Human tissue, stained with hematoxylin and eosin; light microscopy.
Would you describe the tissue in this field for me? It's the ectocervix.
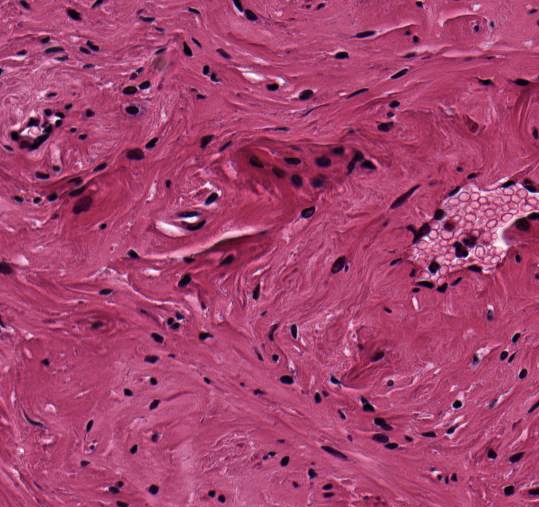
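Dense pink collagenous stroma occupies the entire field, arranged as interlacing, swirling bundles. Its fibres are wavy and run in varying directions, not in a single parallel sheet. Stromal cells have little visible cytoplasm; their nuclei lie almost bare in the pink collagen. Small capillaries with clustered nuclei are scattered through the stroma, including one in the upper left.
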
